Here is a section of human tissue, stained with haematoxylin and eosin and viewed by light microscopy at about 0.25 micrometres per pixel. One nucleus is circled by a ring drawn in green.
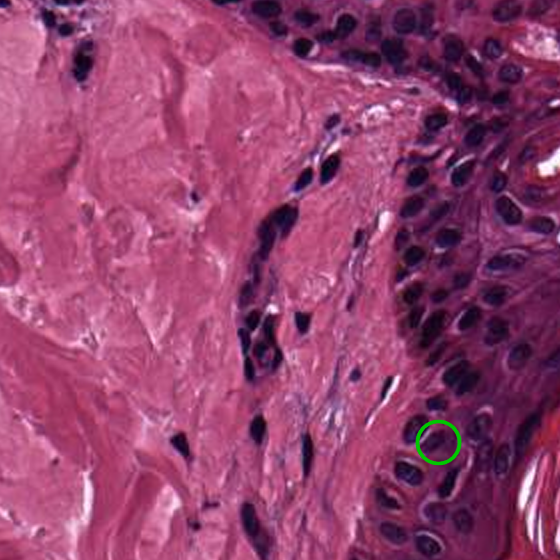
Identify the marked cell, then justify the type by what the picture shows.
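The marked nucleus belongs to a keratinocyte. The nucleus is oval, dark and fairly evenly stained, about the same size as the nuclei of the neighbouring cells. A thin pale cleft runs along part of the nucleus's edge, separating it from the surrounding pink cytoplasm. The cytoplasm is a scant rim of pink around the nucleus, with no sharp outline against the cells beside it.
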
